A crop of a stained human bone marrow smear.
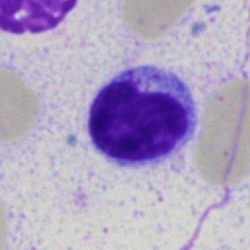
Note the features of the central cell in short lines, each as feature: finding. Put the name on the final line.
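Outline: round, smooth
Nucleus: fills most of the cell
Nuclear edge: shallow notch at top
Cytoplasm: no distinct granules
Name: lymphocyte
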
